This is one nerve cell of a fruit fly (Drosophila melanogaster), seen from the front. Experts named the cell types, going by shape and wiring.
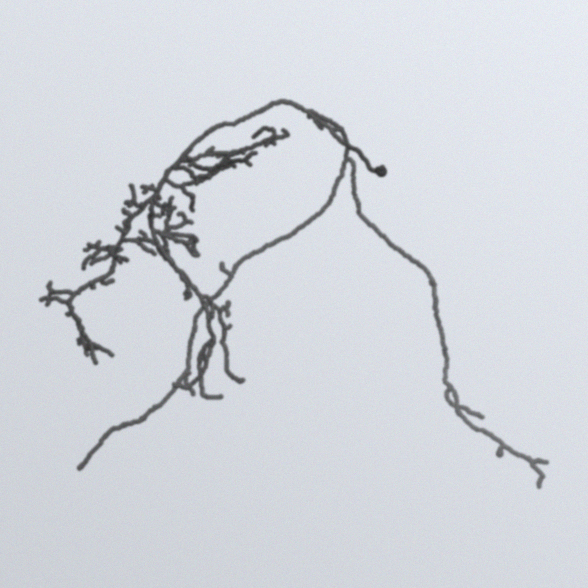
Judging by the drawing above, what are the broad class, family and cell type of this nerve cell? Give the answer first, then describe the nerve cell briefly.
Its broad class is central-brain intrinsic neuron. Its family is hemilineage SMPad1. Its cell type is SIP118m. Dozens of branch ends can be seen. As drawn here it is wider than it is tall.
